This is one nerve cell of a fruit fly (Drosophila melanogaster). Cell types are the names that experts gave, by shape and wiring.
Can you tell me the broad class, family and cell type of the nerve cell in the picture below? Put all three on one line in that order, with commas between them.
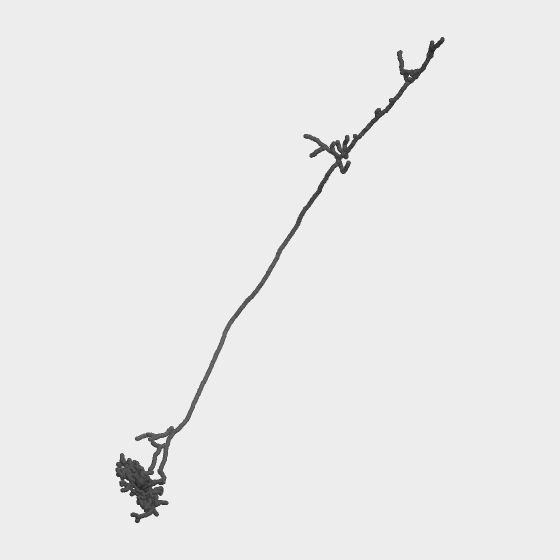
descending neuron, DNp, DNp41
